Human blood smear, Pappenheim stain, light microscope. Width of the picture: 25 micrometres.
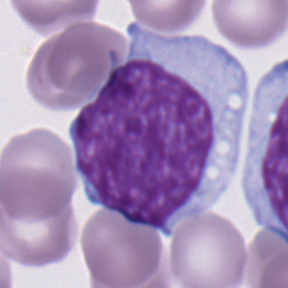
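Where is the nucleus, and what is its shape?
Off-centre toward the left, roughly round, not divided into lobes, about 15 by 12 micrometres.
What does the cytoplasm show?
A pale blue colour, with small round clear vacuoles in a row near the right edge.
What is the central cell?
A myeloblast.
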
